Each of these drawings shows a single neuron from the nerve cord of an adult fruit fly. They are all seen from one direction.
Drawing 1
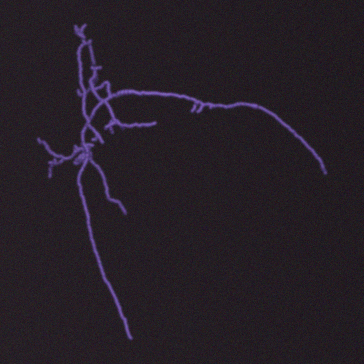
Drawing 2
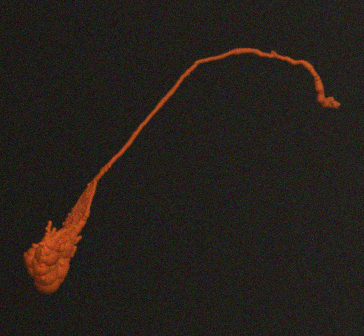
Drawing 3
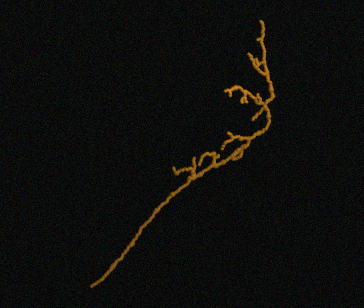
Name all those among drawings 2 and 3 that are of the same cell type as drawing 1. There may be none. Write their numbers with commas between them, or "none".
none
